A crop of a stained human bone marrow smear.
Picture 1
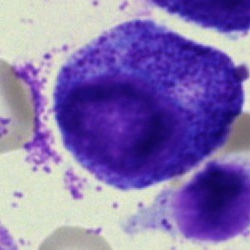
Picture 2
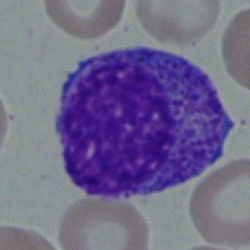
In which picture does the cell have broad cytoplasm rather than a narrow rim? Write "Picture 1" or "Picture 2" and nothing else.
Picture 1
